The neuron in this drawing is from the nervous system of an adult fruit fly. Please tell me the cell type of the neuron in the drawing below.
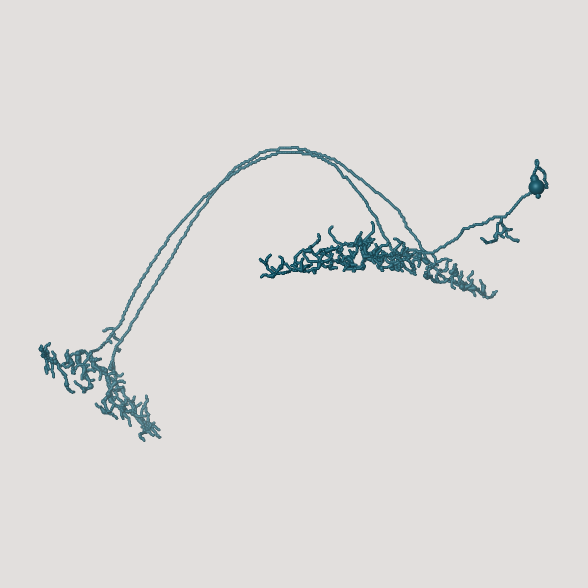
TmY19a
